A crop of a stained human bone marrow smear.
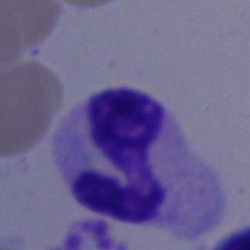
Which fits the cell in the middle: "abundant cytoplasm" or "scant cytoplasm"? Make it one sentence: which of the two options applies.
It is abundant cytoplasm that surrounds the nucleus of this cell.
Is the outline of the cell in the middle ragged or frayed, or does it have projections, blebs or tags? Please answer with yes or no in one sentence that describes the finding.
No, what this cell has is a smooth outline, not a rough one.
